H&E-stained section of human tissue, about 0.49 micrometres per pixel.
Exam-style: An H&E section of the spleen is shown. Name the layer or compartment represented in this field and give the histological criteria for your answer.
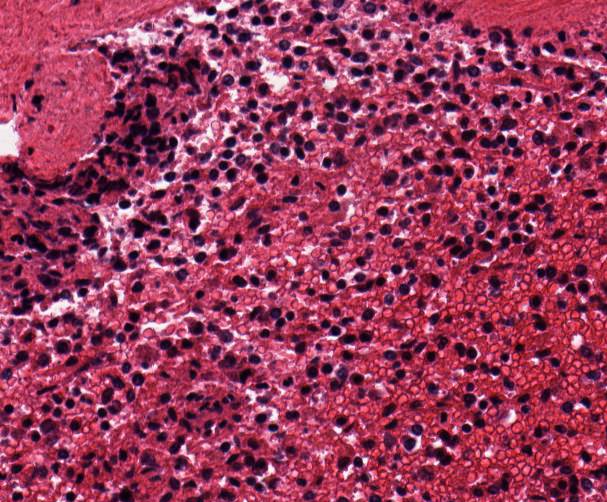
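Answer: red pulp. The decisive finding is closely packed red blood cells, seen as small pink rings, most concentrated in the right and lower right, among which small cells with round, dark purple nuclei and scant cytoplasm are scattered throughout.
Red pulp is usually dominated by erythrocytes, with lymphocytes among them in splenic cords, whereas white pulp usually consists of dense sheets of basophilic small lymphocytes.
The field is a diffuse, crowded sheet of cells without glands, tubules or epithelial lining, and small irregular clear spaces lie between the cells, more often in the left half.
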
